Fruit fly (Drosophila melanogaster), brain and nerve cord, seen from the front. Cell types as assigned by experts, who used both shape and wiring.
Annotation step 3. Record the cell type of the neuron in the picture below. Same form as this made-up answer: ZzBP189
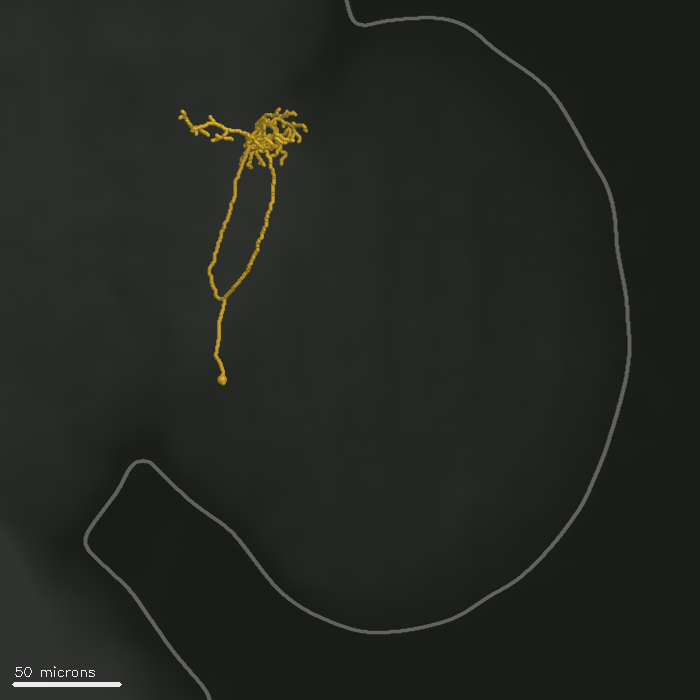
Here: LC16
